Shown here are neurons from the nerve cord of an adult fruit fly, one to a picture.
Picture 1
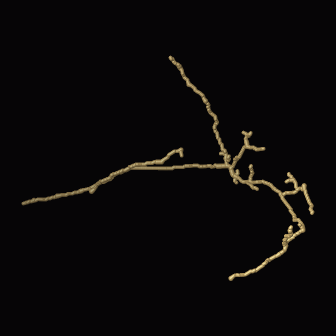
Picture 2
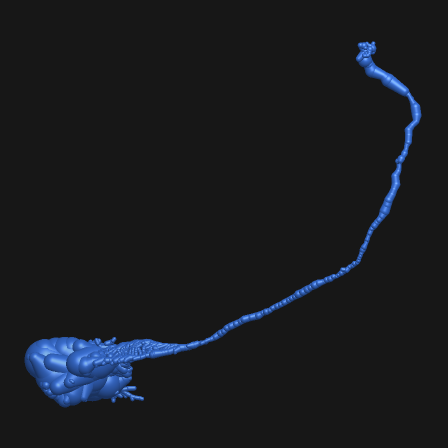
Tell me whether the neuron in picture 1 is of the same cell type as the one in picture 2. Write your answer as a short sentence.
They are of the same cell type.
